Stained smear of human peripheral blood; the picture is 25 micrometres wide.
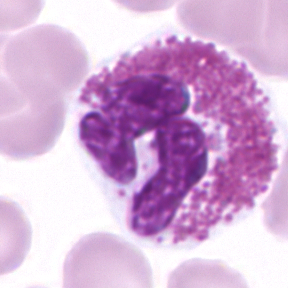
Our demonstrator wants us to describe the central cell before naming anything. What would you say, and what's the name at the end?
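Measuring about 18 micrometres across, the cell has dark purple, densely clumped chromatin. Its cytoplasm is packed with coarse, round granules of fairly even size, reddish-pink rather than dark blue-black. They crowd most thickly in the right half of the cell, away from the nucleus. The cell is an eosinophil.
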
